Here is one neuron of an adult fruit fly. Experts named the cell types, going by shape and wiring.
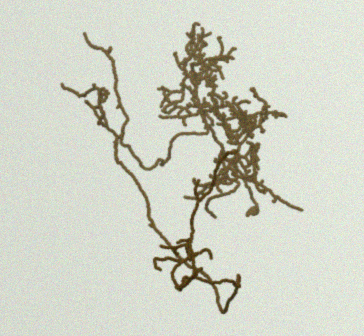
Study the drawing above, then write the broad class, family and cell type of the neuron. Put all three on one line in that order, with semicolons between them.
ascending neuron; hemilineage 07B; AN07B025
